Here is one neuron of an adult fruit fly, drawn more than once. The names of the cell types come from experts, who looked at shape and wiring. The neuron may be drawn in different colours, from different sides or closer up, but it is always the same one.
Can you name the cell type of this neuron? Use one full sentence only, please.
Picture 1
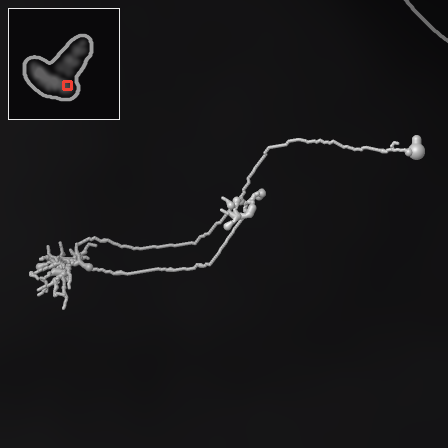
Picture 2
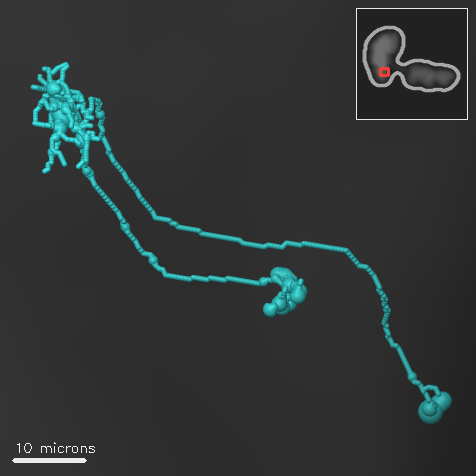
This neuron is an instance of the cell type T5c.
